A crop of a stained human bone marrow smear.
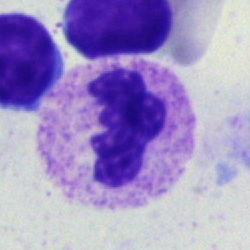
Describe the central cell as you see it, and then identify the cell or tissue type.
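Note the smooth, round outline of this one. The nucleus runs long from top to bottom, and its border is wavy and notched. Around it the cytoplasm is a pale pinkish-lilac, with fine pink-purple granules scattered all through it. So that's a segmented neutrophil.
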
